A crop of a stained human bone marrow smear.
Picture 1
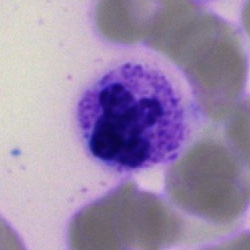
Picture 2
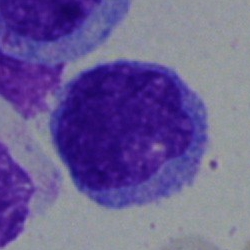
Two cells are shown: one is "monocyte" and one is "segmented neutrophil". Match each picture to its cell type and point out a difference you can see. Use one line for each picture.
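Picture 1: segmented neutrophil. Purple granules are scattered throughout the cytoplasm.
Picture 2: monocyte. No granules are visible in the cytoplasm.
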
